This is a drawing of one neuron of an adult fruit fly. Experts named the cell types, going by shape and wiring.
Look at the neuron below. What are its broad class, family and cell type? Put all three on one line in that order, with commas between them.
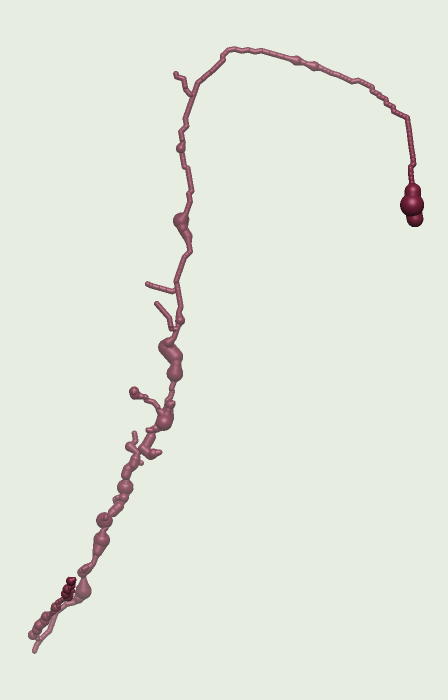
optic-lobe intrinsic neuron, Dm, Dm3b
